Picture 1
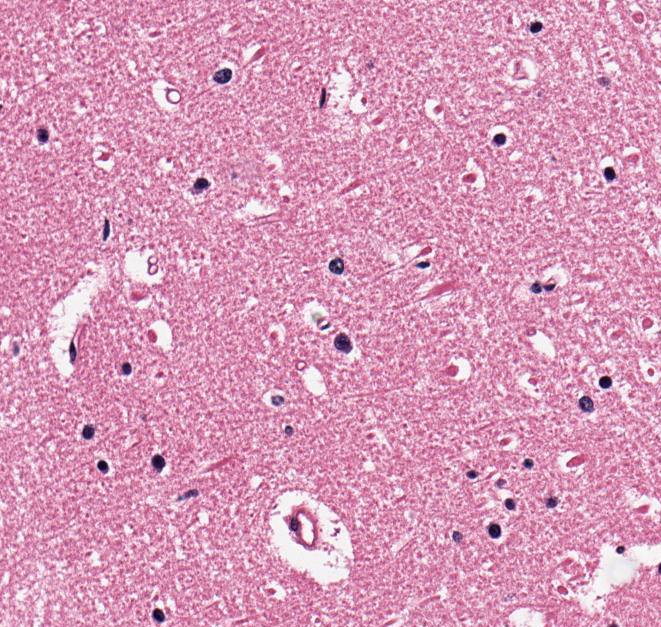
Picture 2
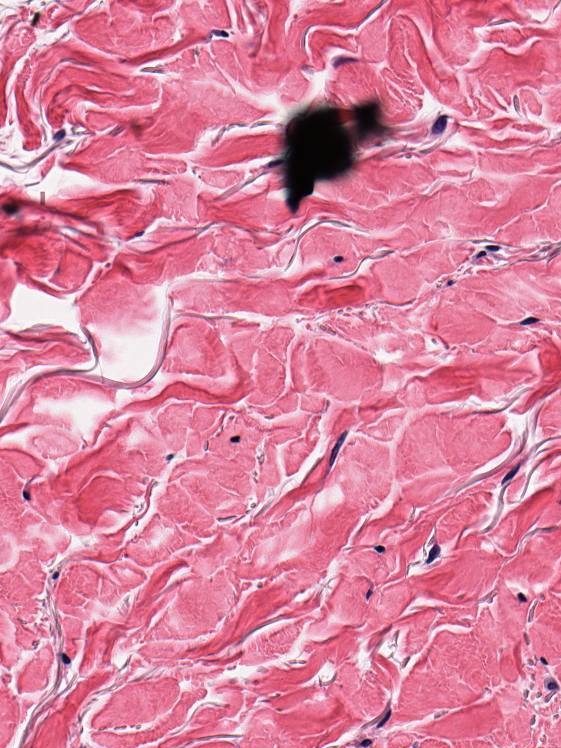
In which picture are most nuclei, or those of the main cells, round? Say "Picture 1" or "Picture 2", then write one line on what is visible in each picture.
Picture 1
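Picture 1: Most nuclei are small, round and darkly stained.
Picture 2: The few nuclei are small, dark and mostly elongated, lying in the thin spaces between bundles.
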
